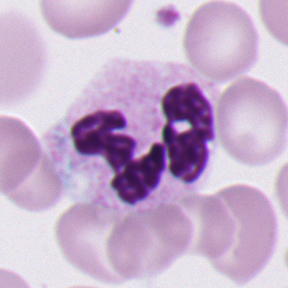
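Segmented neutrophil in a stained smear of human peripheral blood. A small clear hole passes through the lobe on the right side. The chromatin is dark purple and coarsely clumped. Plentiful pale pinkish-lilac cytoplasm holds scattered fine pinkish-violet granules.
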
